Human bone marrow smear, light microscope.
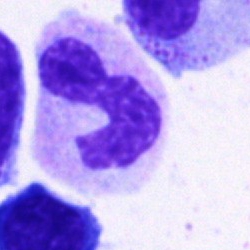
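Band neutrophil, the central cell of a stained human bone marrow smear. Its nucleus, I'd say, is a curved, horseshoe-like band, hollow opening leftward; the chromatin is dark purple and coarsely clumped. The cytoplasm is plentiful and pale pinkish-lilac, with only fine, faint pinkish granules.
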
